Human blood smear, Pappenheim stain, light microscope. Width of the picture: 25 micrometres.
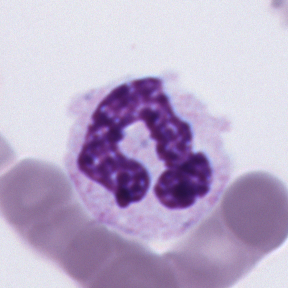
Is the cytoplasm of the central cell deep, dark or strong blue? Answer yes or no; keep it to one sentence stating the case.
No, this cell has no strongly blue cytoplasm; its cytoplasm is pink, salmon or almost colourless without blue or grey.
